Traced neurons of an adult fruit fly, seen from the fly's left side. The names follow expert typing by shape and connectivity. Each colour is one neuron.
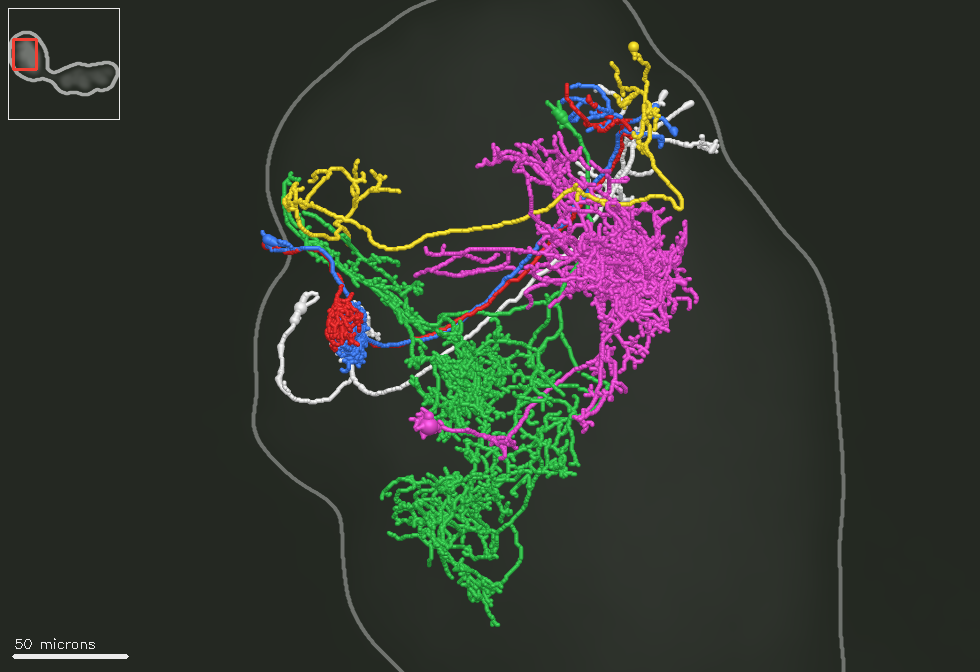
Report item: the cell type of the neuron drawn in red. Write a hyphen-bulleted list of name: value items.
- cell type: DL2d_adPN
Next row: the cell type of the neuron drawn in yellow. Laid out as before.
- cell type: KCg-s4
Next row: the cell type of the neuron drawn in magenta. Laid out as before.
- cell type: PLP074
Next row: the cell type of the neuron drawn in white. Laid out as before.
- cell type: DL1_adPN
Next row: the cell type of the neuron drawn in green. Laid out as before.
- cell type: VES047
